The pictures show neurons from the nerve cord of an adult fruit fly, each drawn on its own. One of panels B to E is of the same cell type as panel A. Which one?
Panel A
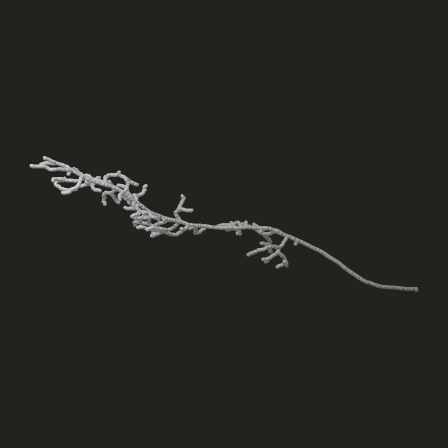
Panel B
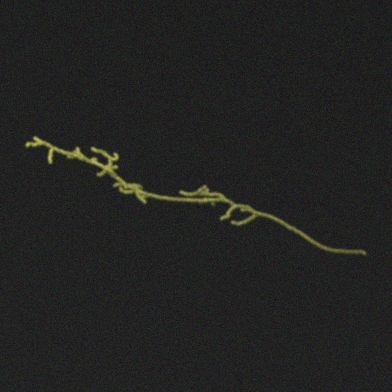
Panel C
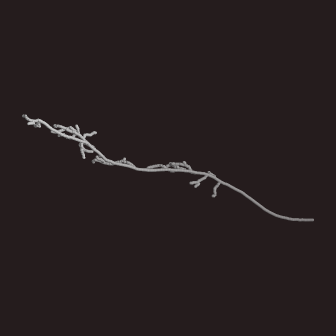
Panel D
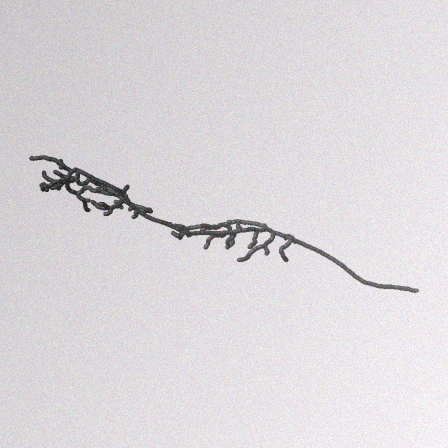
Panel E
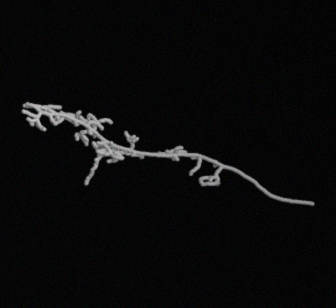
E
